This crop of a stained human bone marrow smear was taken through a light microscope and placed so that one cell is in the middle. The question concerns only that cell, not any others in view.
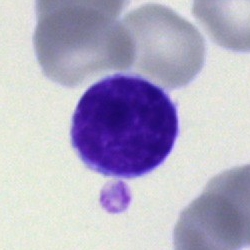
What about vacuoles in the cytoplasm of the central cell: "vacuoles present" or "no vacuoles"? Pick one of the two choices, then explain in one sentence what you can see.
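No vacuoles. No vacuoles are seen in the cell.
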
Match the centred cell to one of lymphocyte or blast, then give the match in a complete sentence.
In the middle of this smear crop is a lymphocyte.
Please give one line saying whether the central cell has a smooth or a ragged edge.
Thanks for asking; the cell edge is smooth and has no projections.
